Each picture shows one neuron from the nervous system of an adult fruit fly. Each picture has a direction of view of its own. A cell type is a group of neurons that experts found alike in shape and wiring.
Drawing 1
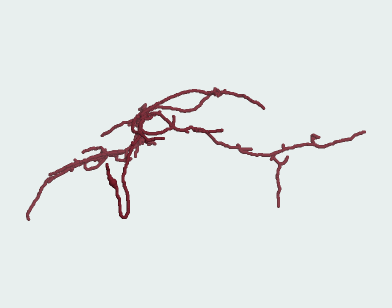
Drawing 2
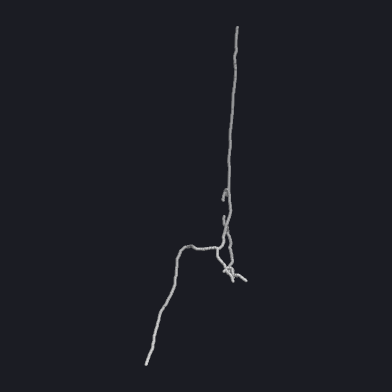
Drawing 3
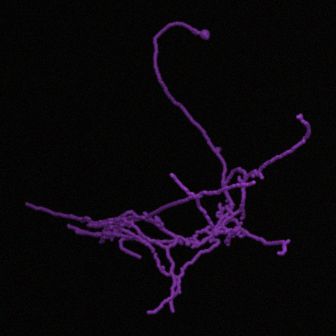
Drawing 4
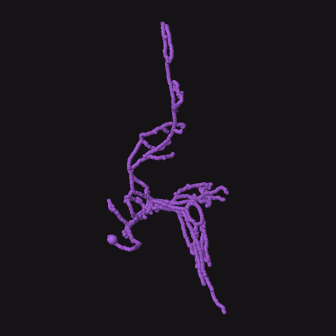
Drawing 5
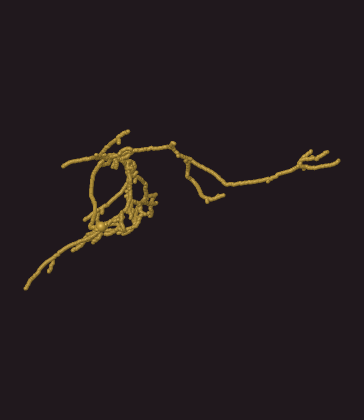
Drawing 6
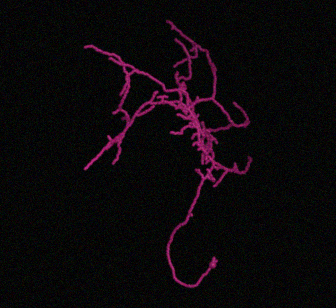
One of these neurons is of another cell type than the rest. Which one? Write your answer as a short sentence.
Drawing 2 shows a neuron of another cell type.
